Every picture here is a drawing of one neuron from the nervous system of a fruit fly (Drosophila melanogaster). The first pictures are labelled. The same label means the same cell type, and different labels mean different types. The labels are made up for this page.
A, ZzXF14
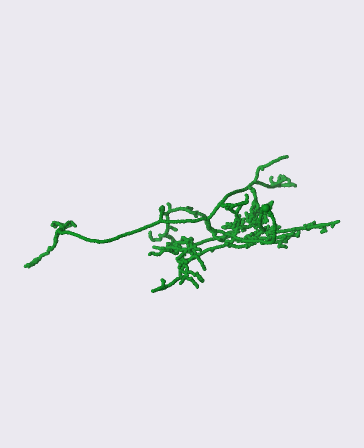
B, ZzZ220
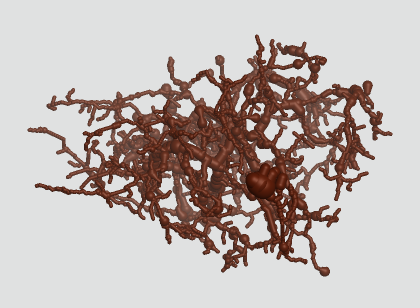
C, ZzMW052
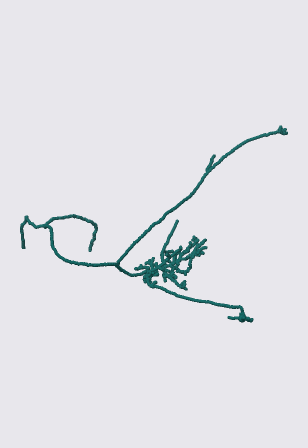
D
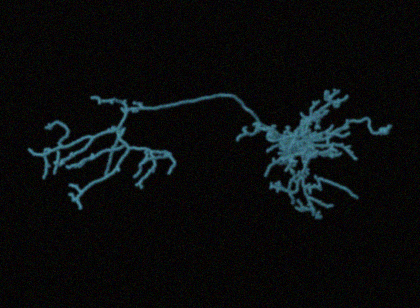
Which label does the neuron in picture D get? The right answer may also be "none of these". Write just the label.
none of these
